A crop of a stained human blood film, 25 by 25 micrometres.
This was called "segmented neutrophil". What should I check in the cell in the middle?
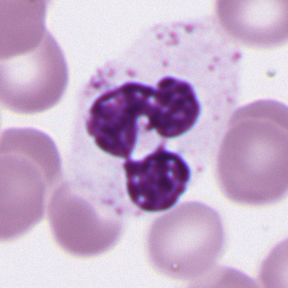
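For a segmented neutrophil, the cytoplasm fits best: it is plentiful and very pale pinkish-lilac.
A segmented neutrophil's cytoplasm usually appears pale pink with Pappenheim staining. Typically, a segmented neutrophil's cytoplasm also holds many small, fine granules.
Here the pink-violet granules are small but sparse and scattered, so their number doesn't match. The rest is simply as it appears: dark purple, coarsely clumped chromatin and a faint, roughly round outline.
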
